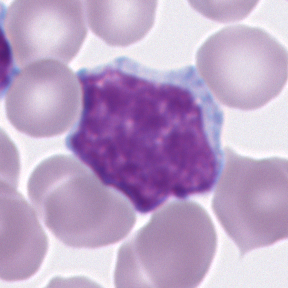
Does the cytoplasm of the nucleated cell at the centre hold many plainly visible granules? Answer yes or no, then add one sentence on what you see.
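No. No granules can be seen in the cytoplasm.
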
